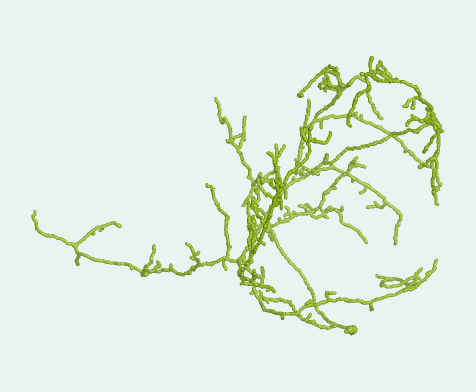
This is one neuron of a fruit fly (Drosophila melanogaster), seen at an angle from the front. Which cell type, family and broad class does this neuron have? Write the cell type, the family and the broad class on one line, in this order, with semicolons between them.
IN04B035; hemilineage 04B; nerve-cord intrinsic neuron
